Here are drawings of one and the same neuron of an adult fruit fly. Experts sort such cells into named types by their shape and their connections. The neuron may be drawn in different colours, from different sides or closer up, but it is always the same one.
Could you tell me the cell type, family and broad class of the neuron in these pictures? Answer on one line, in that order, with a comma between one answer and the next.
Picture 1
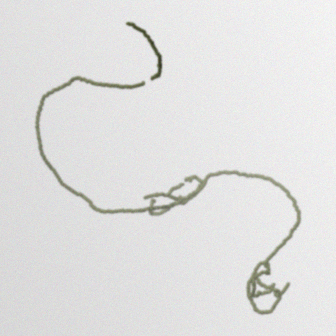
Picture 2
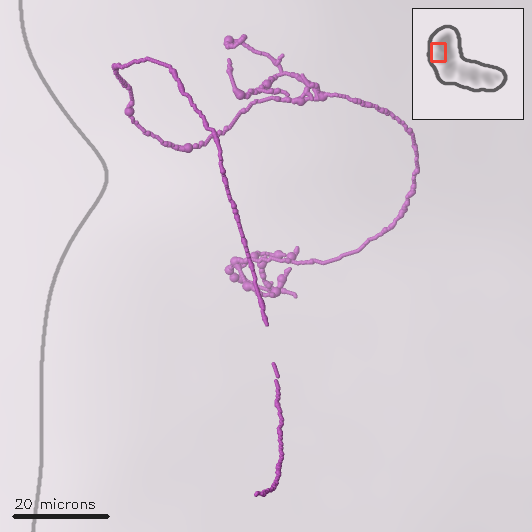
ORN_VM7d, class olfactory, sensory neuron entering the brain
